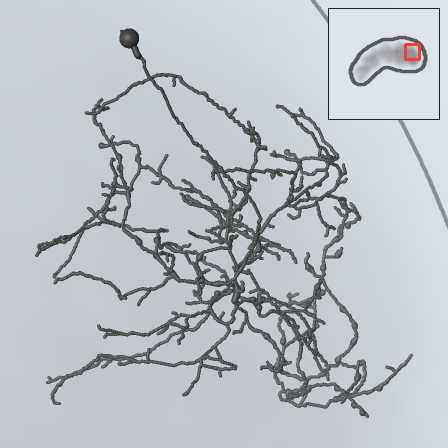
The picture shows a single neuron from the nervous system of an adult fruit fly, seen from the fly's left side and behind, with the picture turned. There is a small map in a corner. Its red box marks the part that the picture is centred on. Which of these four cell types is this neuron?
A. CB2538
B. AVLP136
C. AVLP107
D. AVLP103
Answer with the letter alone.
B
